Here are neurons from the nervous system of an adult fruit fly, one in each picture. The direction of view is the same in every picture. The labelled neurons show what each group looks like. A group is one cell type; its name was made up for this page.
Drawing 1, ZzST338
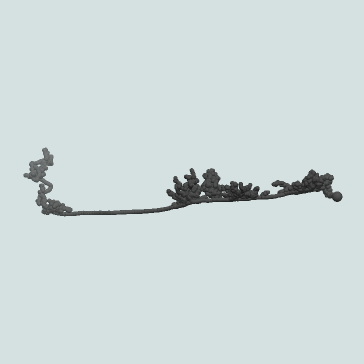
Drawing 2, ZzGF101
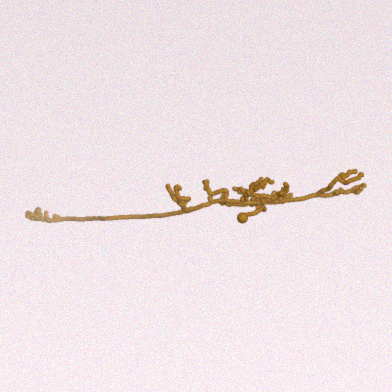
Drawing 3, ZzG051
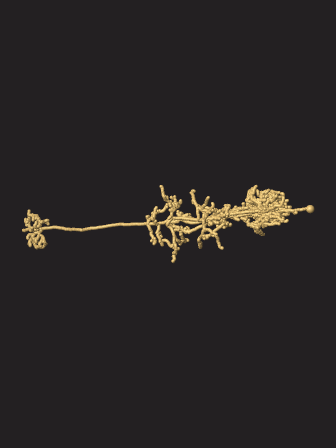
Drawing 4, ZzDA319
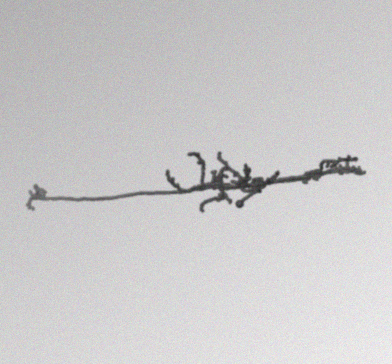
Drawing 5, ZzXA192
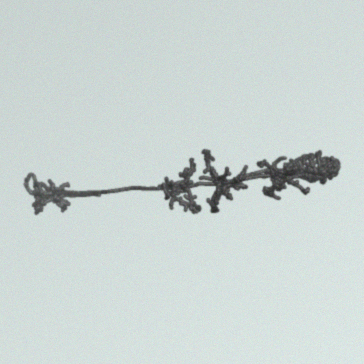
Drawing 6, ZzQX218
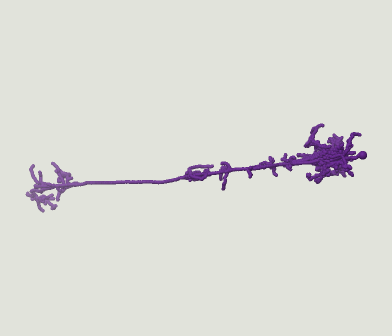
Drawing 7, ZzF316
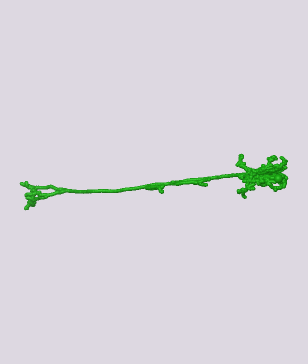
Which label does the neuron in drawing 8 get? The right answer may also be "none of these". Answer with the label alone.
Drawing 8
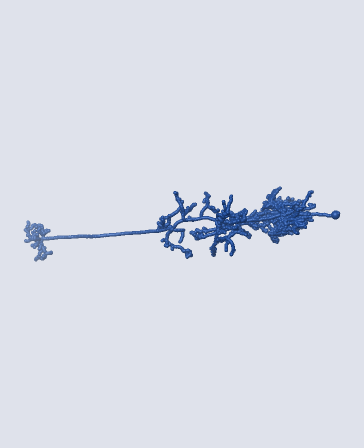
ZzG051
